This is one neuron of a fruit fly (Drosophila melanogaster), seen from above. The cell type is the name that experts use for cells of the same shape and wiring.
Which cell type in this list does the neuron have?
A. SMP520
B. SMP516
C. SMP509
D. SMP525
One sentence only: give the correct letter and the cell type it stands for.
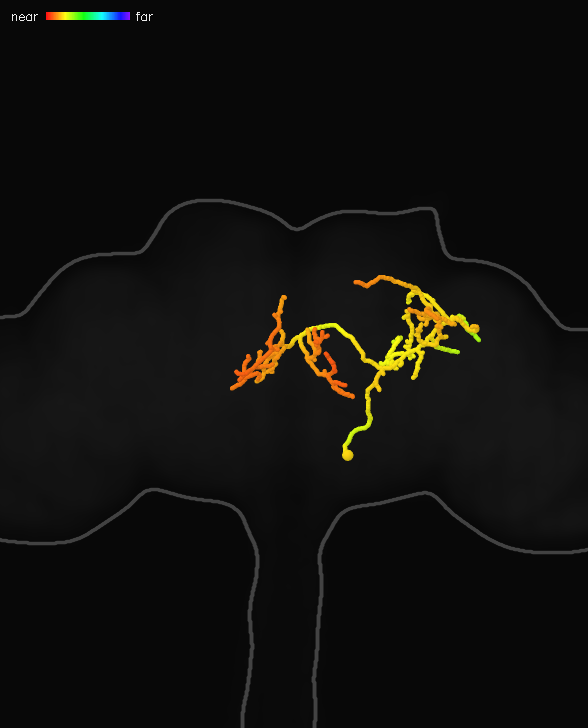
The cell type that the neuron has is SMP525, option D.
